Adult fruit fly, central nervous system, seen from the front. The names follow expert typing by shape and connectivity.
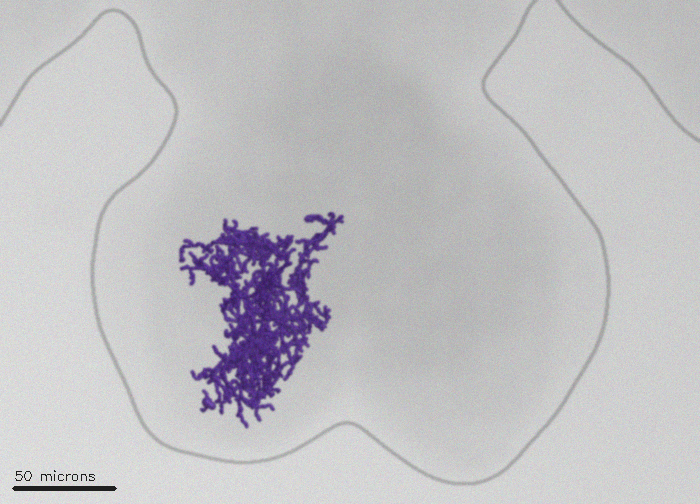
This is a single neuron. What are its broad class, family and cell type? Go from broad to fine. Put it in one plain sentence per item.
A nerve-cord intrinsic neuron of hemilineage 20A.22A, type IN20A.22A002.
